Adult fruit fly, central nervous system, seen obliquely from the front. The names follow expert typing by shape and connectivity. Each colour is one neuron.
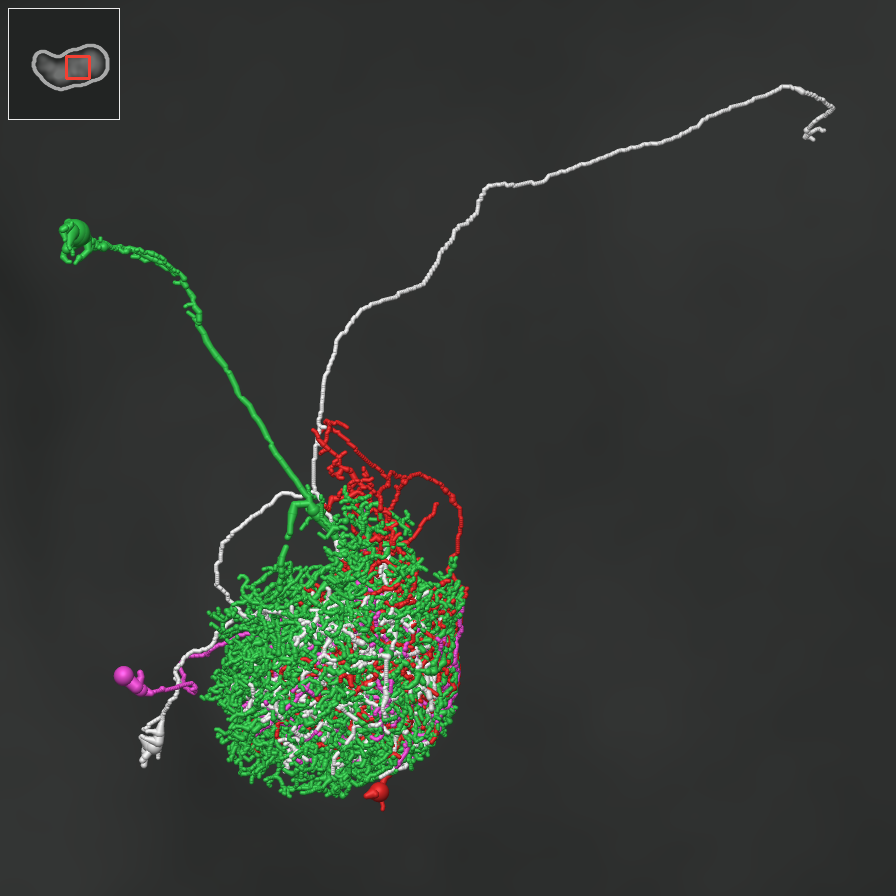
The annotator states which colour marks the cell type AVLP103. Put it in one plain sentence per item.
The colour is white.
